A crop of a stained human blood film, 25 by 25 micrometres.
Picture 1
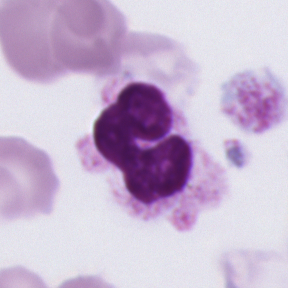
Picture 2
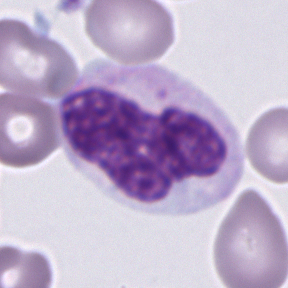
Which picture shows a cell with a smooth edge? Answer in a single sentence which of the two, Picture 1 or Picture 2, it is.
Picture 2 shows a cell with a smooth, even edge.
